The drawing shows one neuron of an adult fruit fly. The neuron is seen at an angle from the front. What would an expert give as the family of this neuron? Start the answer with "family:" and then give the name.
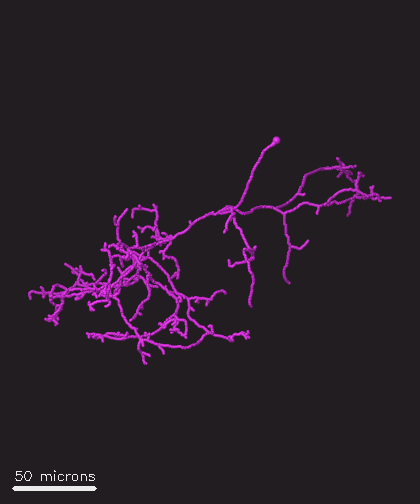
family: hemilineage 11A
